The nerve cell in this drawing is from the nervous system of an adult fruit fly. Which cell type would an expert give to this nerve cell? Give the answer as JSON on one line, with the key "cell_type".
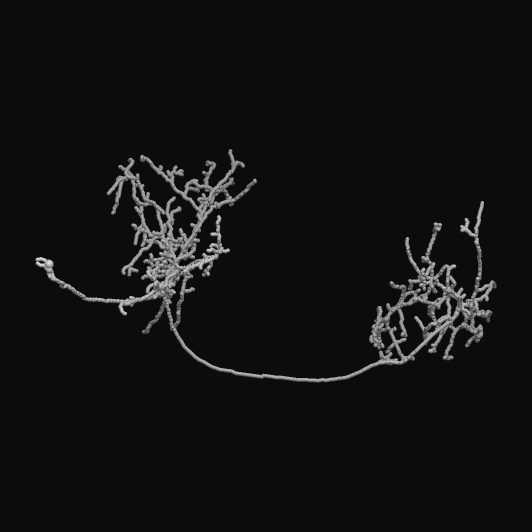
{"cell_type": "IN01A025"}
